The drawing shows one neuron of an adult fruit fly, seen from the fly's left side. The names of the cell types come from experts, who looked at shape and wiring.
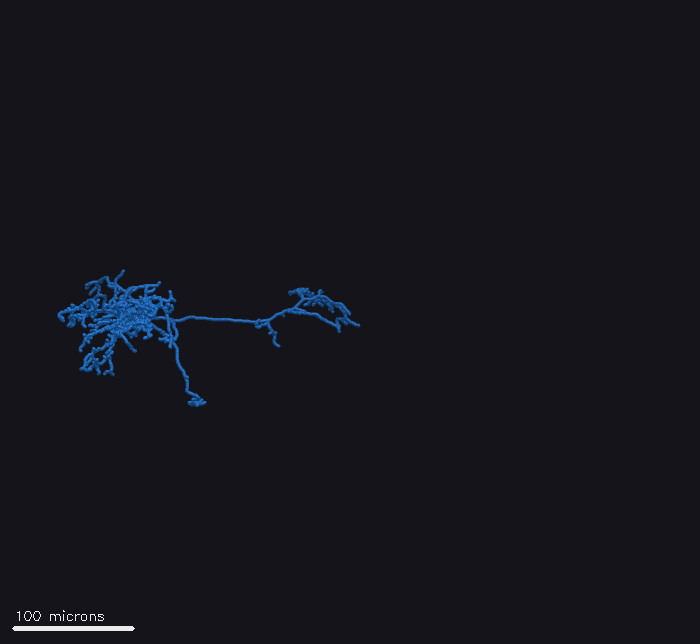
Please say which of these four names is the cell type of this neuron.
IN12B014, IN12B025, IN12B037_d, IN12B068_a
IN12B014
